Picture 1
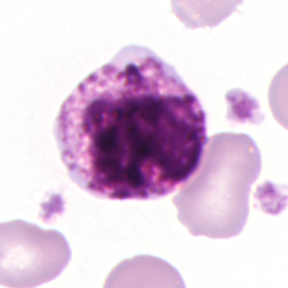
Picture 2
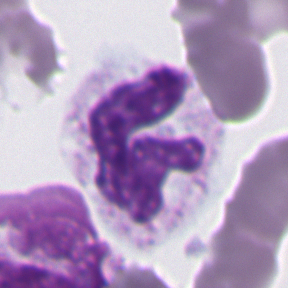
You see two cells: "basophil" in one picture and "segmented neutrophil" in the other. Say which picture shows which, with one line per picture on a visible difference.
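In picture 1 we see a basophil: The nucleus fills most of the cell, leaving a wider rim of cytoplasm at the upper left than at the lower right.
In picture 2 we see a segmented neutrophil: The cytoplasm is plentiful and very pale, nearly colourless.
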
